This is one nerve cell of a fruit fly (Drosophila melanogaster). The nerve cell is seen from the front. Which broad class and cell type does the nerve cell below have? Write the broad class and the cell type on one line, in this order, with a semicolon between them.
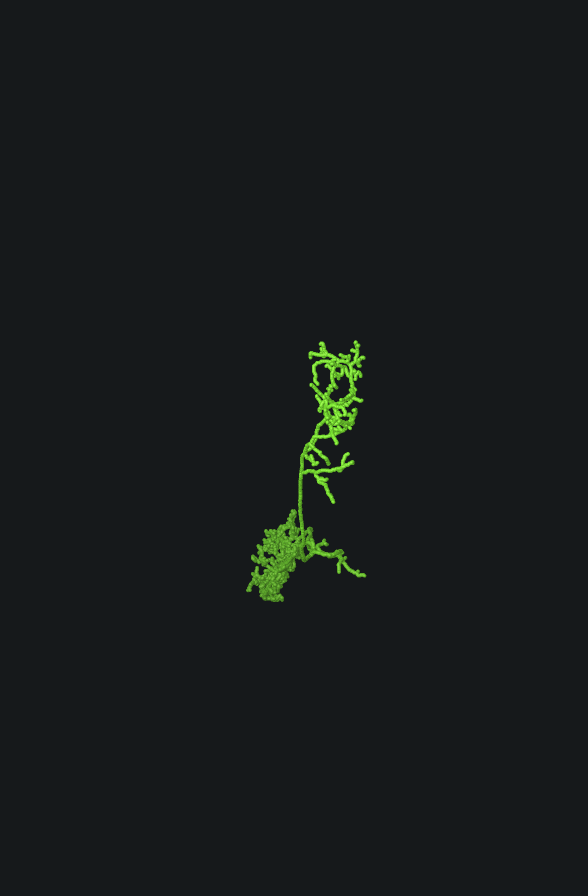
ascending neuron; ANXXX094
